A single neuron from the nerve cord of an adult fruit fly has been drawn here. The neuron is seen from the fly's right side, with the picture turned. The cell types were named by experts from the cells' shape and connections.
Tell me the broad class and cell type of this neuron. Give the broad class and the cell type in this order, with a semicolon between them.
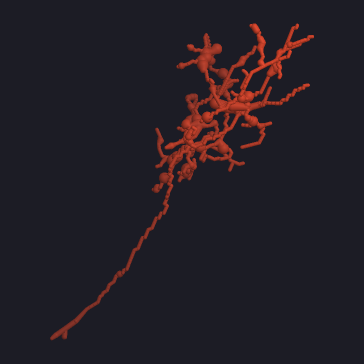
sensory neuron entering the nerve cord; SNxx33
